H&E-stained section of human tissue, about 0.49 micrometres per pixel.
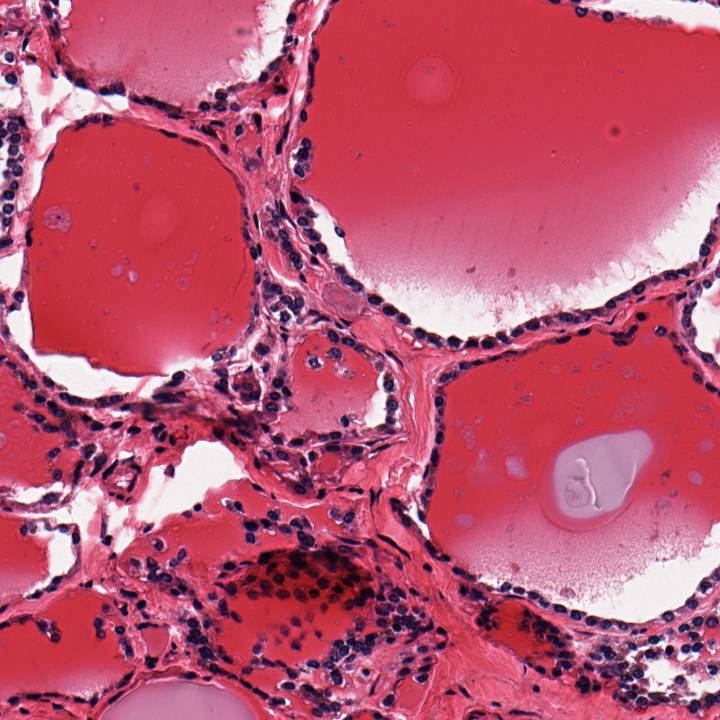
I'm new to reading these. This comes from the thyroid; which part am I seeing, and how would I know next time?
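These are thyroid follicles, closed, rounded to polygonal and varied in size: largest at upper right and right, smaller ones crowded along the bottom and lower left. Each thyroid follicle holds homogeneous, deeply eosinophilic colloid and is lined by one layer of flattened to low cuboidal cells with small dark round nuclei.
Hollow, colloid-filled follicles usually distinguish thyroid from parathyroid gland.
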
